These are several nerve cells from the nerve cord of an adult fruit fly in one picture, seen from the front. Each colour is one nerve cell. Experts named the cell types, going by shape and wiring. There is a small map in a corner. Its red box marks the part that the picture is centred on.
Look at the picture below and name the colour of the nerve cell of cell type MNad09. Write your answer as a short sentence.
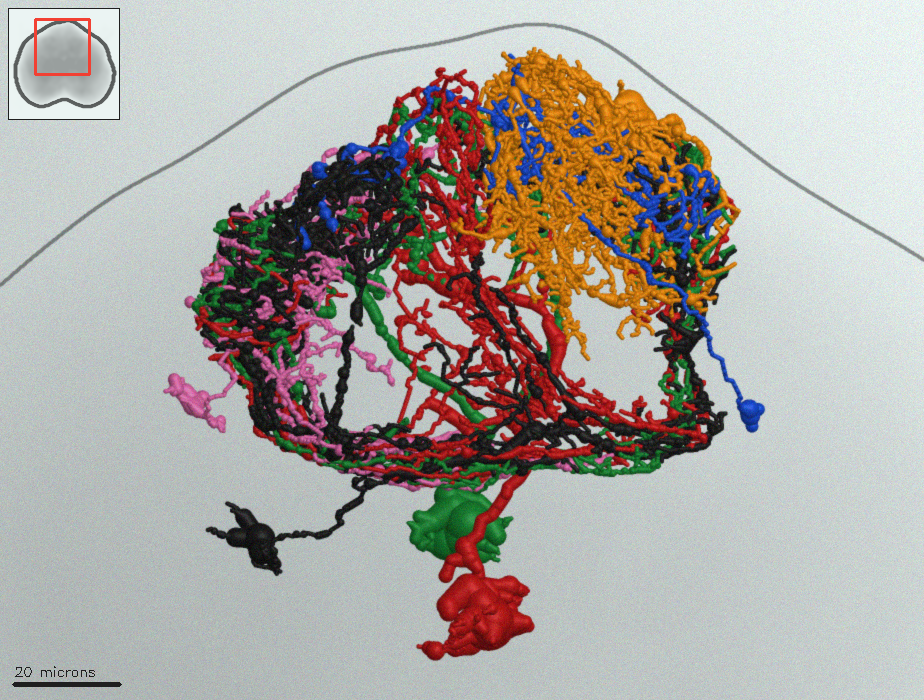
The colour is orange.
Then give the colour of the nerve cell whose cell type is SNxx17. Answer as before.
The colour is pink.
